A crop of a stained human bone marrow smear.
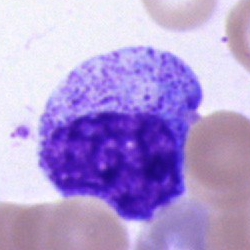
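Promyelocyte at the centre of the field. A single unlobed nuclear mass occupies the lower half of the cell. Numerous purple granules are scattered through the cytoplasm, which is pale bluish between them.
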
